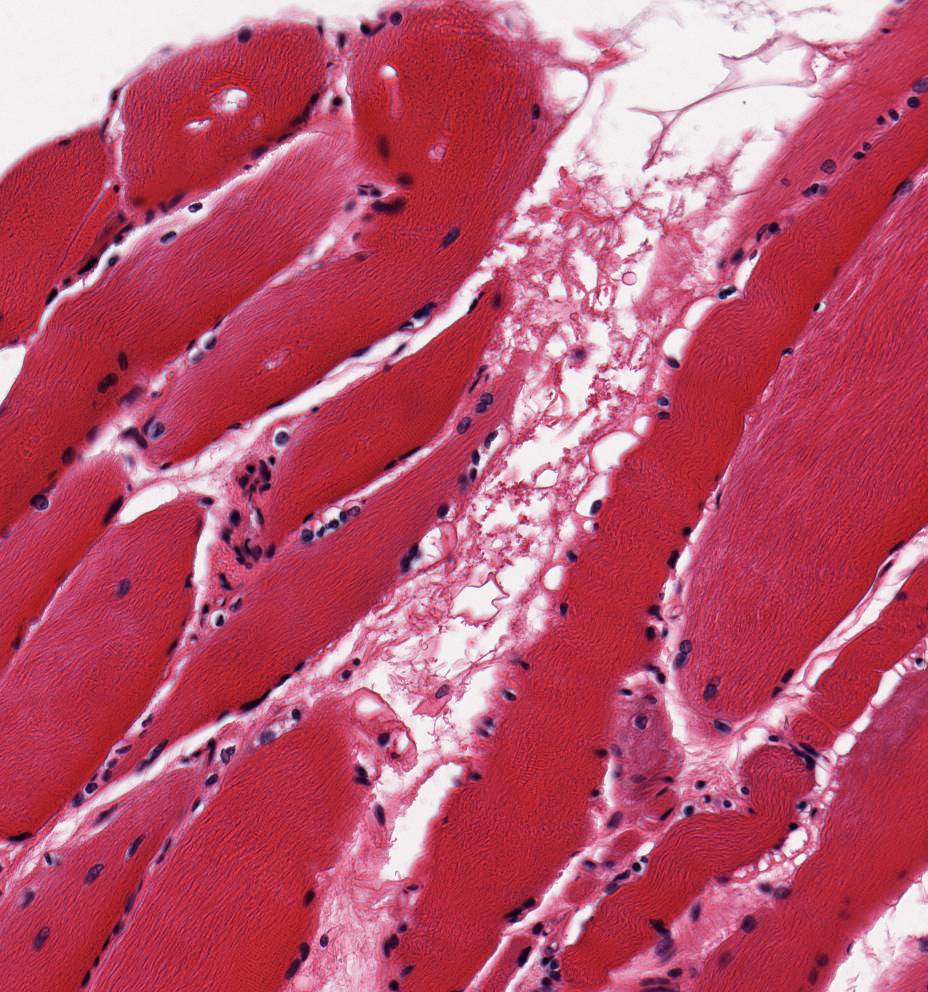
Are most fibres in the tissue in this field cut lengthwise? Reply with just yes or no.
Yes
